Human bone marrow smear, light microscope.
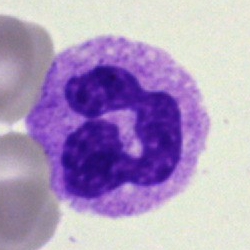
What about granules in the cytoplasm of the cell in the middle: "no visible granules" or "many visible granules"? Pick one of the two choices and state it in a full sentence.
In the cytoplasm of this cell, many granules are visible.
